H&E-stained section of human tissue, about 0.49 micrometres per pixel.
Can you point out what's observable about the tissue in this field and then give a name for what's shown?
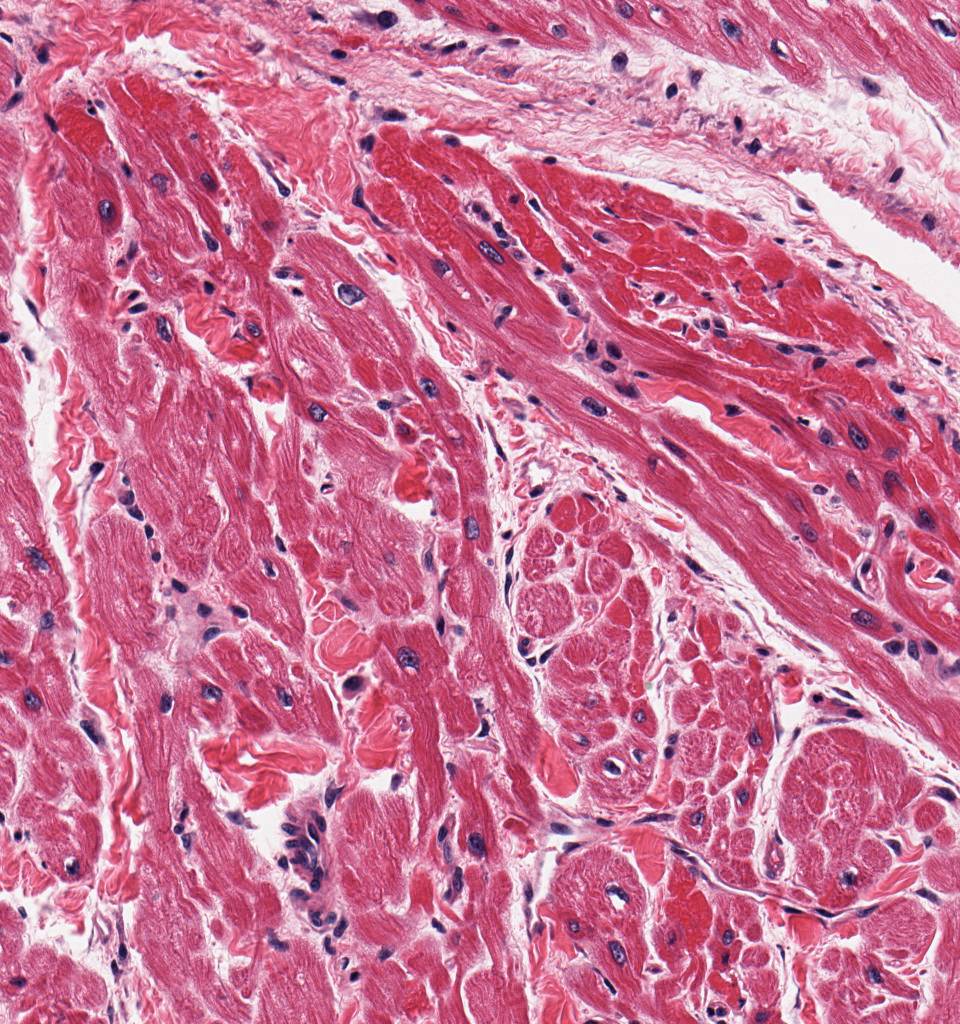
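Branching fibres join one another rather than lying as separate cylinders. Their cytoplasm is strongly eosinophilic, with fine longitudinal fibrillar striation. Lower right, the fibres are cut across into rounded bundled profiles, some nuclei ringed by a small pale clear zone. So, atrial appendage of the heart.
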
